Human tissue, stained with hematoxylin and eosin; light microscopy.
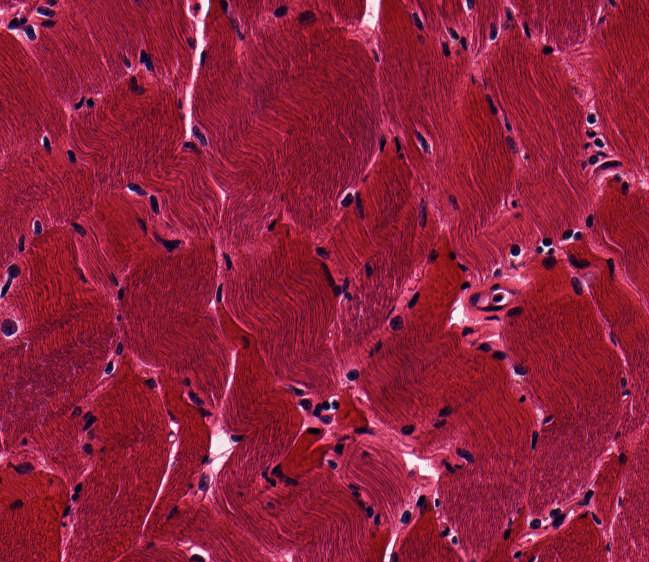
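Skeletal muscle cut across or obliquely, so you get polygonal fibre profiles packed edge to edge over the whole field. You'll see the small, dark, elongated nuclei sit at the fibre edges, not in the centres. Just thin pale pink strands of endomysium lie between neighbouring fibres. There's also a small vessel with a round lumen in the stroma just right of centre.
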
